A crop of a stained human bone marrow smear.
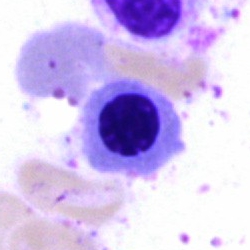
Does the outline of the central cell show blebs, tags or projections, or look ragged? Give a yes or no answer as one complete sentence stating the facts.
Yes, the edge of this cell is rough, not smooth.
